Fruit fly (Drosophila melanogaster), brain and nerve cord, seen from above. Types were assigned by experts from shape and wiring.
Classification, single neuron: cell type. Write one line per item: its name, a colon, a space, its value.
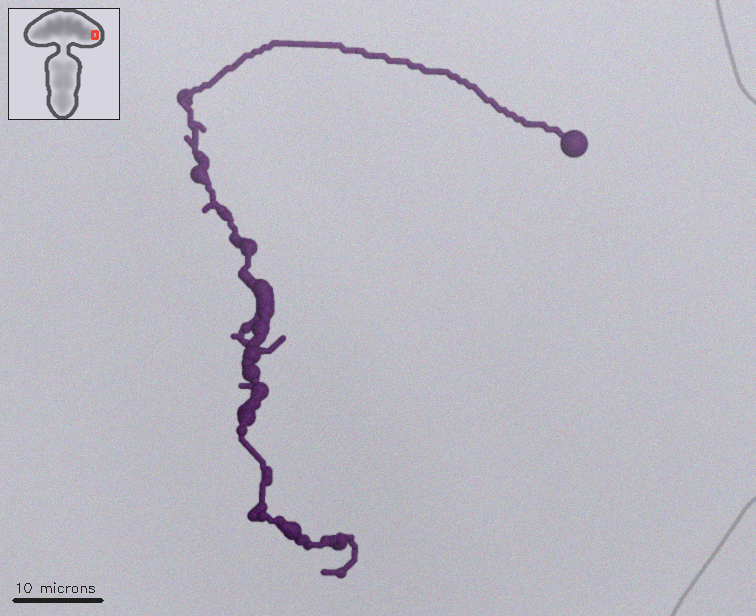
cell type: Dm3b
